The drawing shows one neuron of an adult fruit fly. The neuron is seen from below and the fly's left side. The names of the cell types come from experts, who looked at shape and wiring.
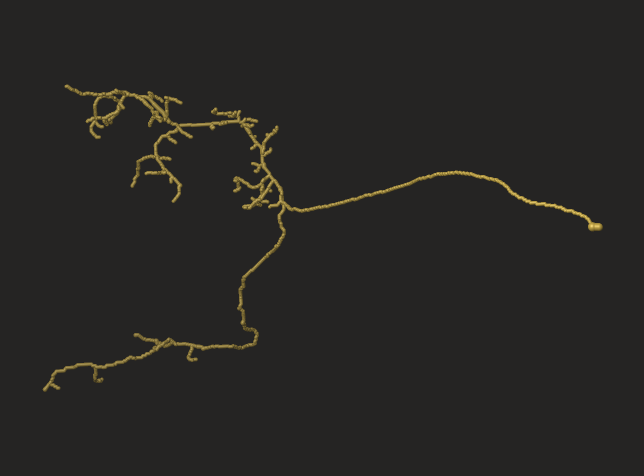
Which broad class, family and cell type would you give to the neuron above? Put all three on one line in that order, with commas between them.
nerve-cord intrinsic neuron, hemilineage 07B, IN07B099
